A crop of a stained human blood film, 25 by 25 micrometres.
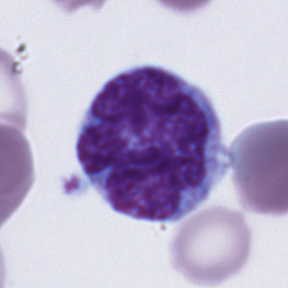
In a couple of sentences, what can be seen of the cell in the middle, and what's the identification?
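Roughly round cell, about 13 micrometres across. Most of it is nucleus, about 12 micrometres across and taking up around 80% of the area, with an irregular outline folded by several clefts. What's left is a narrow rim of pale blue cytoplasm, widest on the right. That's a monocyte.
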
